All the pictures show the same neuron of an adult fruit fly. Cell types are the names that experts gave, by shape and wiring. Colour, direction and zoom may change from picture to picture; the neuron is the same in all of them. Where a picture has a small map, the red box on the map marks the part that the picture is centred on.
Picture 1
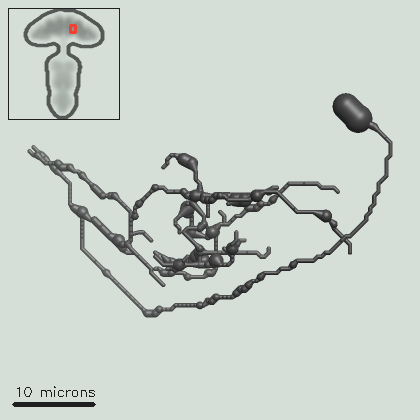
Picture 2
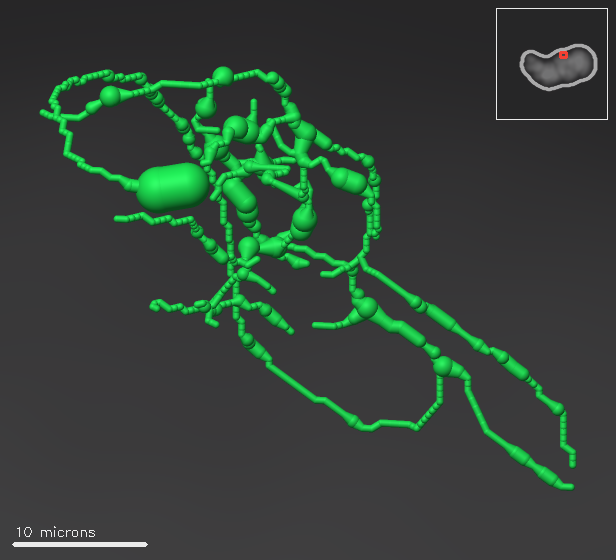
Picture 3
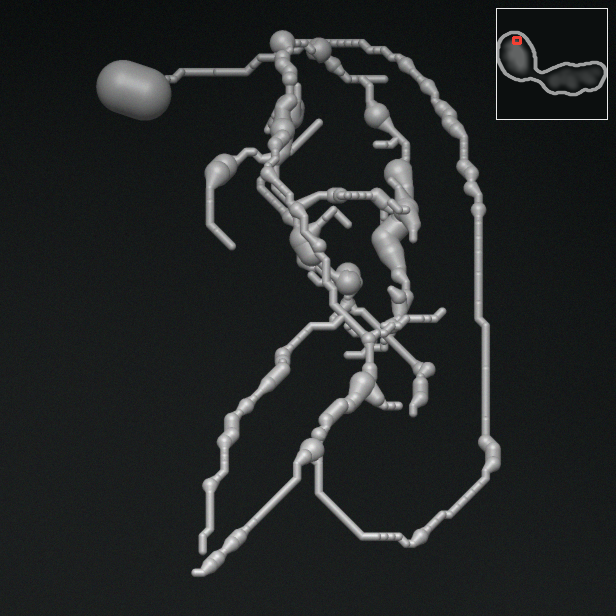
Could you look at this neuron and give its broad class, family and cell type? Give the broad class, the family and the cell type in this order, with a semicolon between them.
central-brain intrinsic neuron; hemilineage SLPpm2; CB1884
